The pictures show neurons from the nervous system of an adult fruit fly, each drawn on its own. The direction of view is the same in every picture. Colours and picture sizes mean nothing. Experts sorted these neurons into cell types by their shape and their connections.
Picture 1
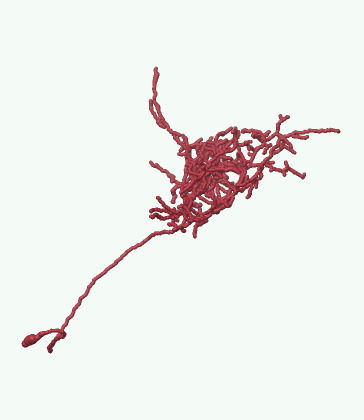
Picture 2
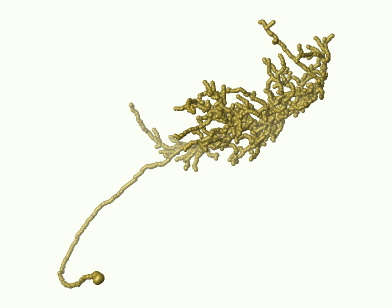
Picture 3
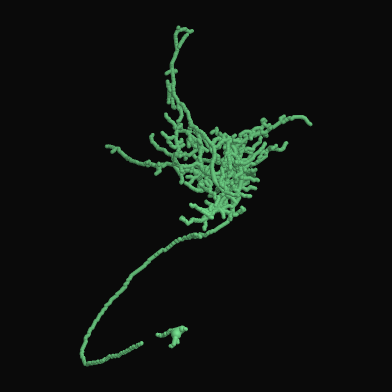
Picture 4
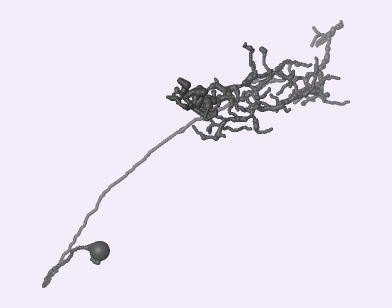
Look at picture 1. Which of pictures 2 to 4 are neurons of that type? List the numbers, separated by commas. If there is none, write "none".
3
